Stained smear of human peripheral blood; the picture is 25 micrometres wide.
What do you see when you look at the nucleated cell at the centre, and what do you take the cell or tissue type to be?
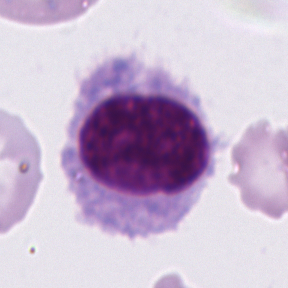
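The central nucleated cell has a single, unlobed nucleus. Its chromatin is dark purple and finely clumped, and no clear nucleolus can be made out. The cytoplasm shows no vacuoles. This is a hairy cell.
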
